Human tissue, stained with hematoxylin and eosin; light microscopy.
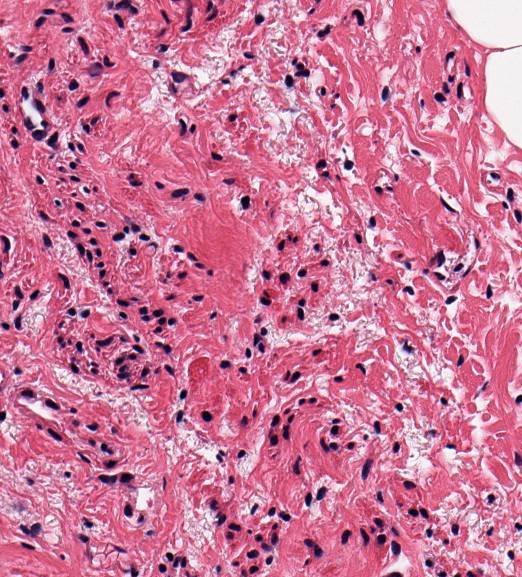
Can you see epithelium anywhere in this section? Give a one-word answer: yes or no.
No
